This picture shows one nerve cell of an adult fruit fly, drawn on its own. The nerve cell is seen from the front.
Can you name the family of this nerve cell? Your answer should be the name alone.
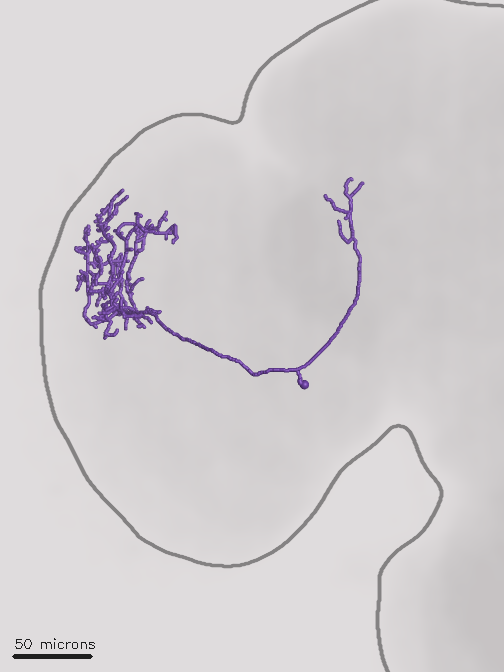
MeVP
